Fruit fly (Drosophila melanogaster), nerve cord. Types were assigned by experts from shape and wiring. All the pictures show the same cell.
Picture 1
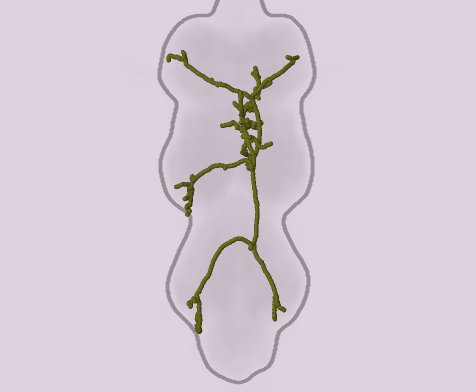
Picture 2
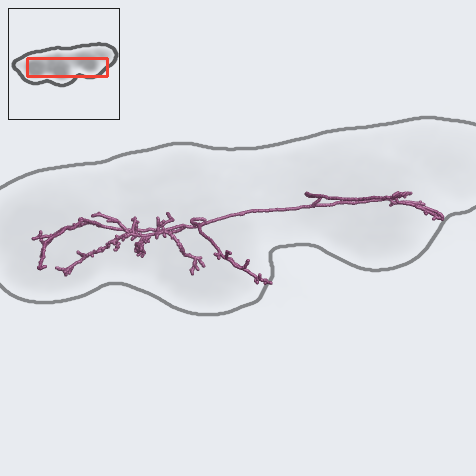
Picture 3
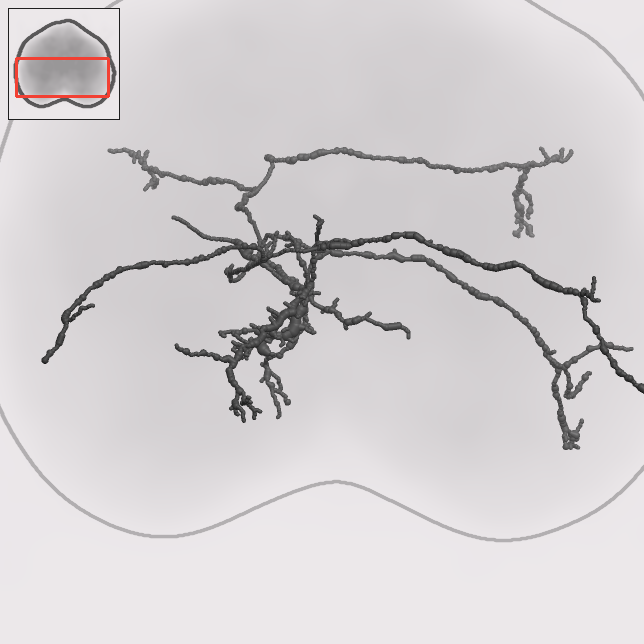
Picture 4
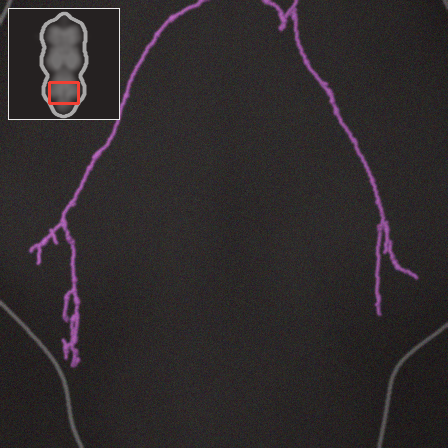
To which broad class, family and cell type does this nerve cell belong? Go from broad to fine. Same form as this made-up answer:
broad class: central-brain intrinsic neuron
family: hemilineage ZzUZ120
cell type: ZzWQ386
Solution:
broad class: nerve-cord intrinsic neuron
family: hemilineage 06B
cell type: IN06B028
